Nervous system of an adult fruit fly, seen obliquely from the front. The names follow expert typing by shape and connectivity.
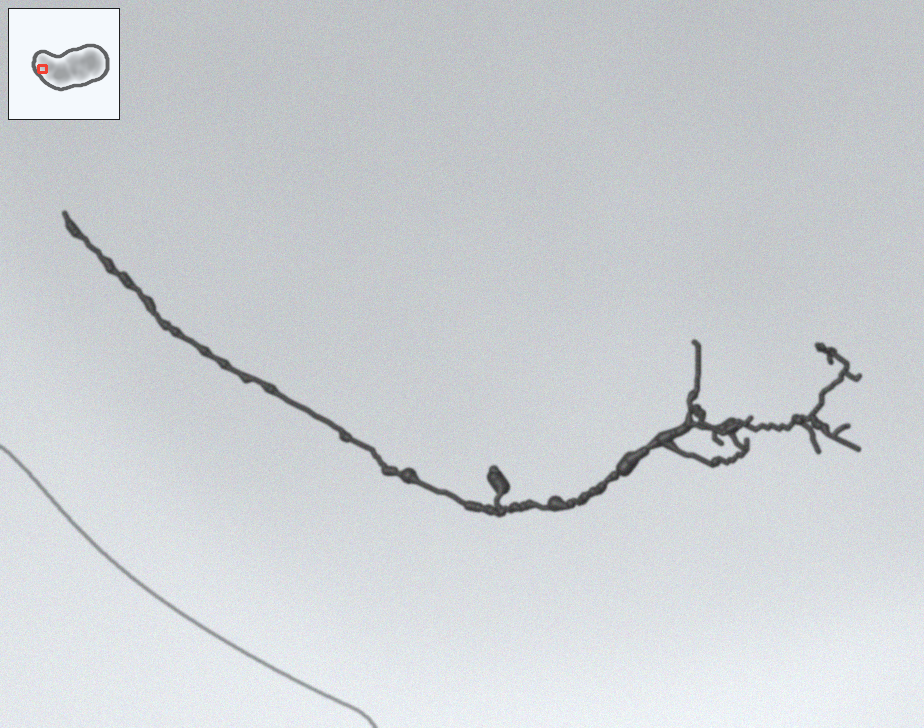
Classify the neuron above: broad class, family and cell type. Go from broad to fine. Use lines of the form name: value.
broad class: sensory neuron entering the nerve cord
family: class gustatory
cell type: LgLG1b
